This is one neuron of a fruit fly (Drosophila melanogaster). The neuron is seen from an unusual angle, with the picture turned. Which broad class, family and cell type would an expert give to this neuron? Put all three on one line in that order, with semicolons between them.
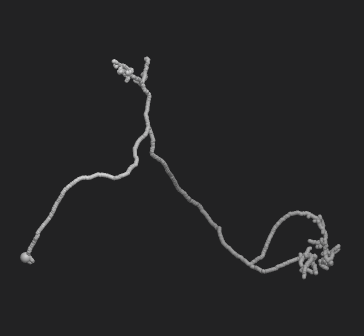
central-brain intrinsic neuron; hemilineage CREa1_ventral; mAL4E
